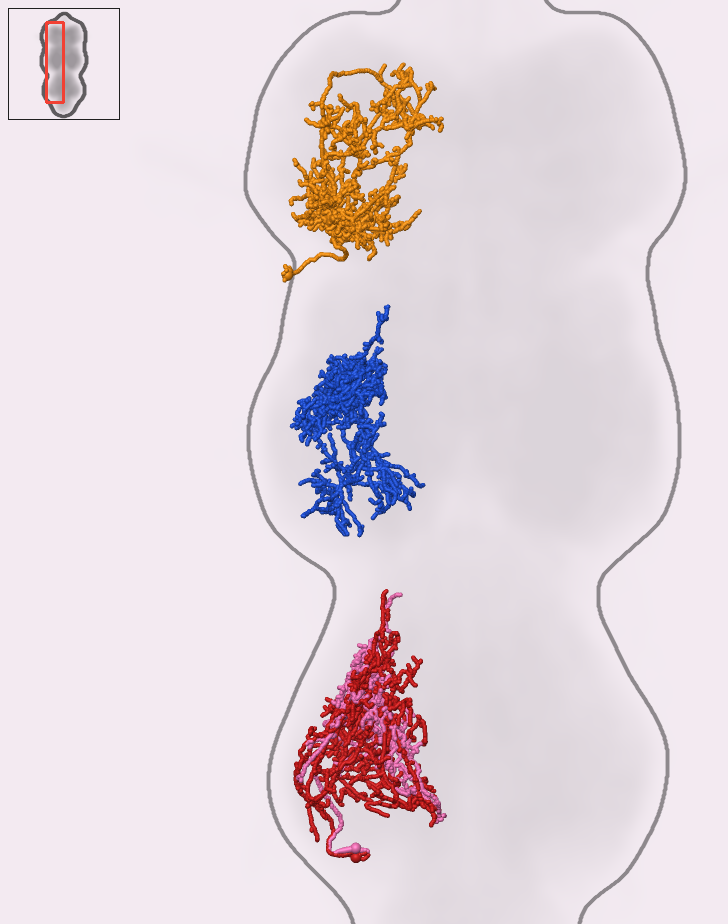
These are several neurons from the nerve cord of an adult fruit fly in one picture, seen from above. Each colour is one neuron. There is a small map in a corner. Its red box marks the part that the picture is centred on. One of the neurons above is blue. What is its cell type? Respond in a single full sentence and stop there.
This neuron is assigned to the cell type IN13A019.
